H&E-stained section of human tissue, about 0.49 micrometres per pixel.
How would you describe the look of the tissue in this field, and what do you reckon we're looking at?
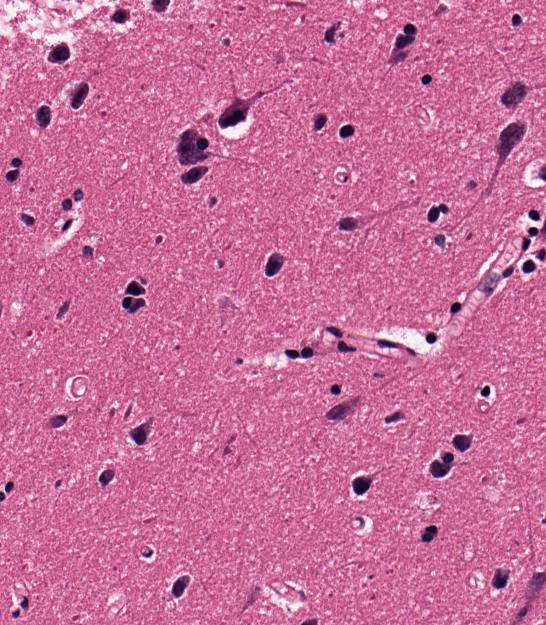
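A finely fibrillary pink matrix forms the background, containing scattered nuclei; neither epithelium nor glands are present. Most nuclei are small, round and dark, with little or no cytoplasm visible around them. They are distributed fairly evenly rather than in sheets or layers. The top-left corner is paler and more vacuolated than elsewhere. Tissue: cerebral cortex.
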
